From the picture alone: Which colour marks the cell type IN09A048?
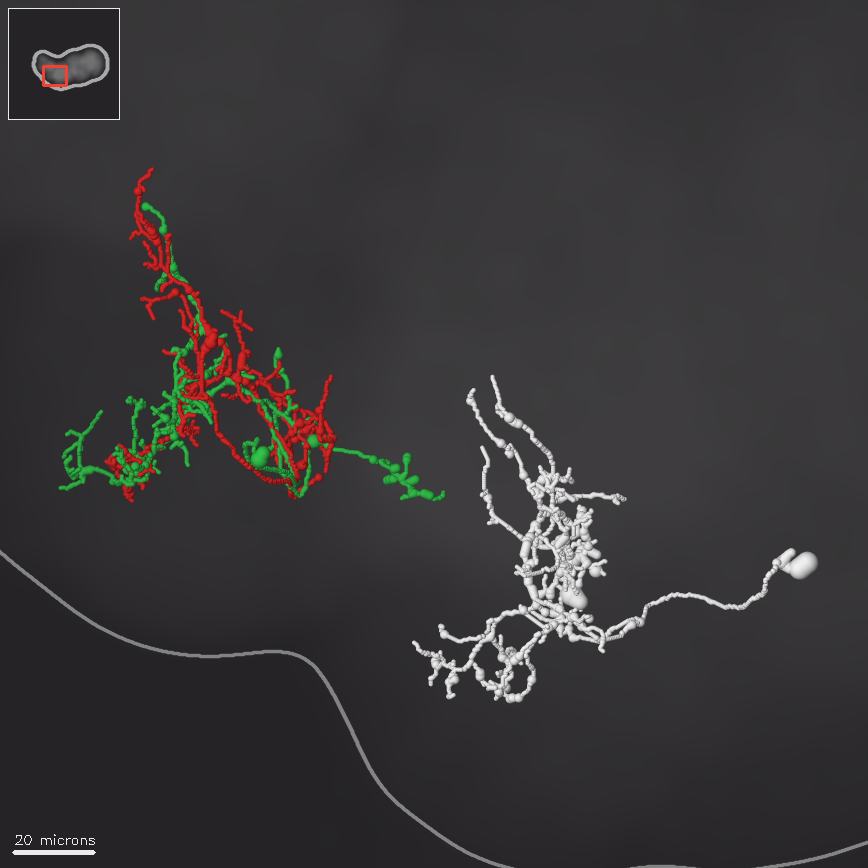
green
